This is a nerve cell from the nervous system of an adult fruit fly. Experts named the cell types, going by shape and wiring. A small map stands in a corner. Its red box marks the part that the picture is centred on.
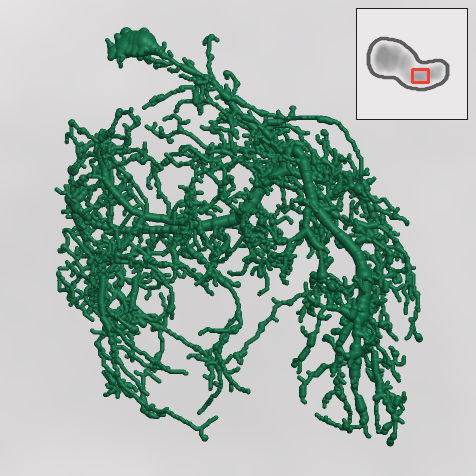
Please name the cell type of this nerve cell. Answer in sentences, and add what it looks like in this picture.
The cell type is IN19A015. Its broad class is nerve-cord intrinsic neuron. More than a hundred branch ends can be seen. In this view it is about as wide as it is tall.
